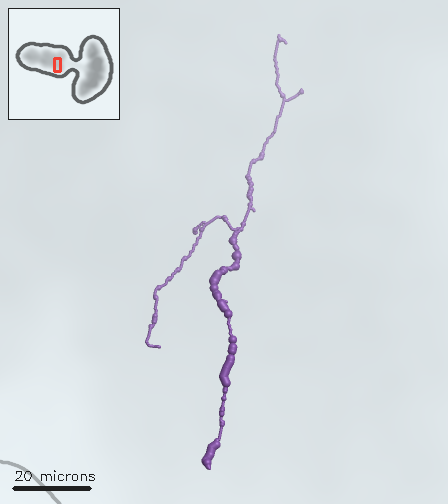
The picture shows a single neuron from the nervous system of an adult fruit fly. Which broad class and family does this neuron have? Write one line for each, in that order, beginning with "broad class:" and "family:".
broad class: sensory neuron entering the nerve cord
family: class gustatory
